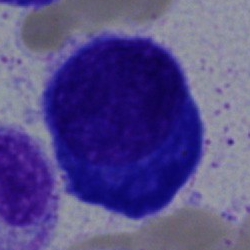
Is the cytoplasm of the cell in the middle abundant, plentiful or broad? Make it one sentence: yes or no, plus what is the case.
No, rather than abundant, the cytoplasm of the cell is scant.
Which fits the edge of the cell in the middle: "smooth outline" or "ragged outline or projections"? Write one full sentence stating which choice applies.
The cell is bounded by a smooth edge without blebs or tags.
